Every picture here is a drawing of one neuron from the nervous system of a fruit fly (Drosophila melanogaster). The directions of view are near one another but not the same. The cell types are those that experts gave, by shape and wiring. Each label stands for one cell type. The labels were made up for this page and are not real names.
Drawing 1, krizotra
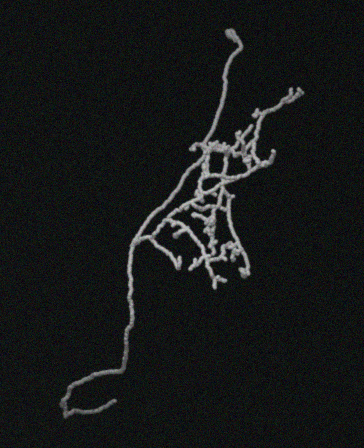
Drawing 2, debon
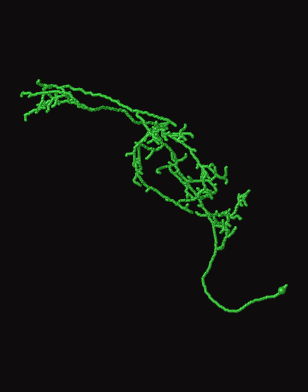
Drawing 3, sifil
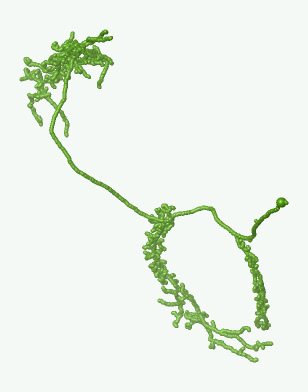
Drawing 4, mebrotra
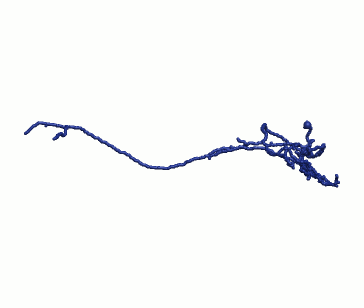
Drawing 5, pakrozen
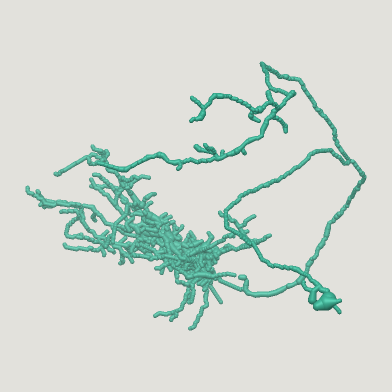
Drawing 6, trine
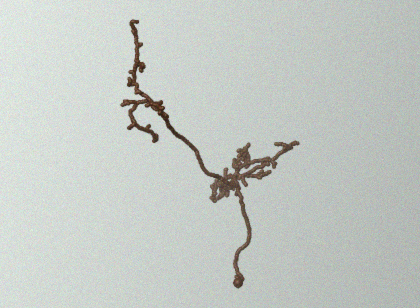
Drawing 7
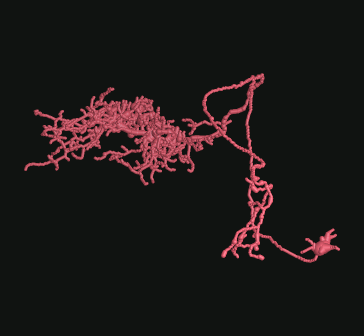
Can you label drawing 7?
pakrozen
